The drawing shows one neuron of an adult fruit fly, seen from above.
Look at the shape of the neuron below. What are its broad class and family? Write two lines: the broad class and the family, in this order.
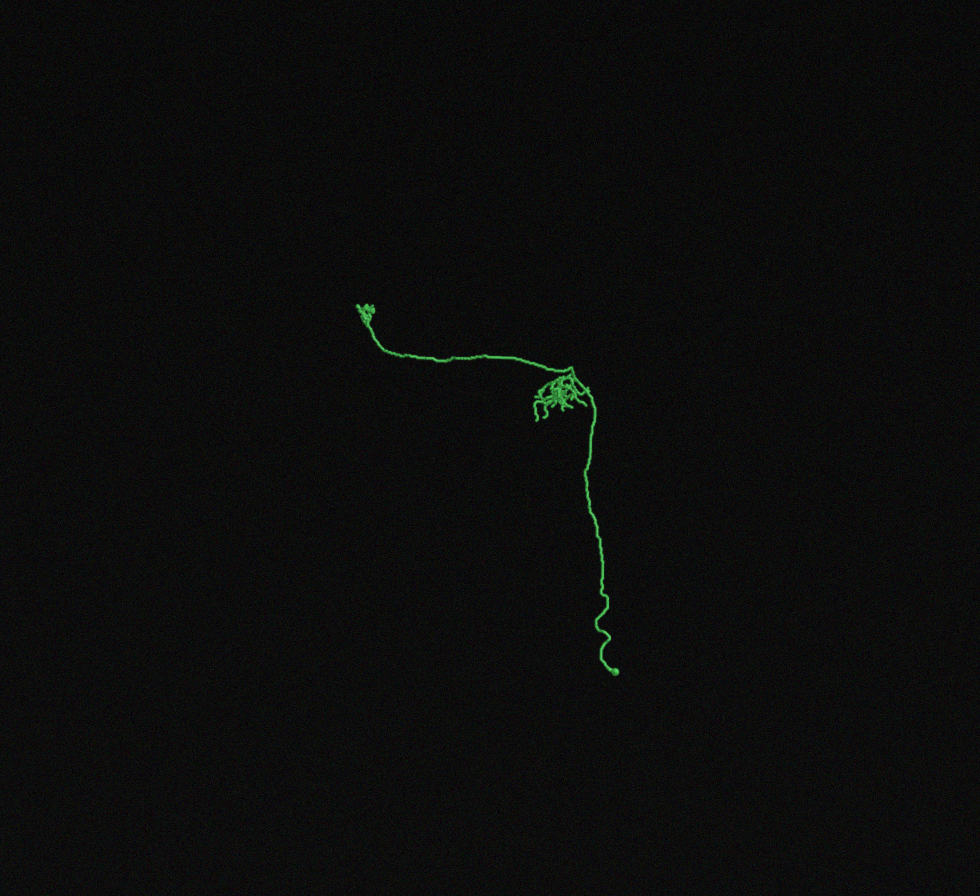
central-brain intrinsic neuron
class CX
